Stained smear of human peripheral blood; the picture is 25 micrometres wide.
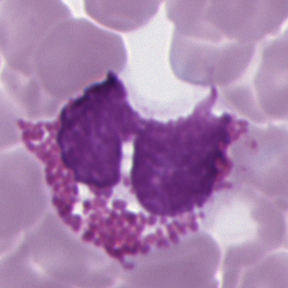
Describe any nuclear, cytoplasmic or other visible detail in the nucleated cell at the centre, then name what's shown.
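Two large nuclear lobes lie side by side, one left and one right. The chromatin within them is dense and dark purple. The granules are reddish-pink. The nucleated cell at the centre is an eosinophil.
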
